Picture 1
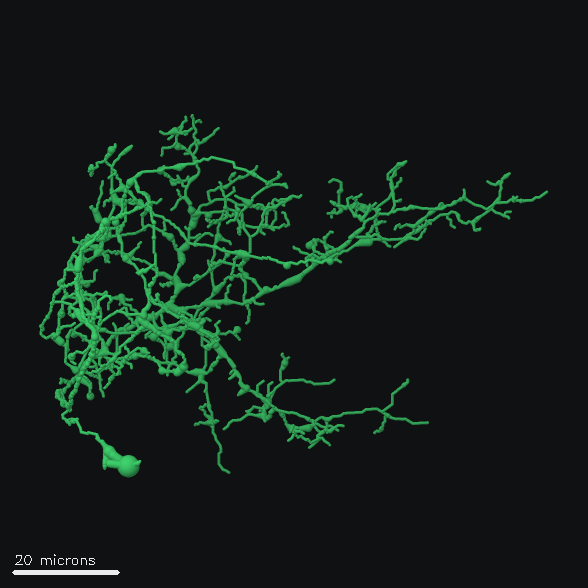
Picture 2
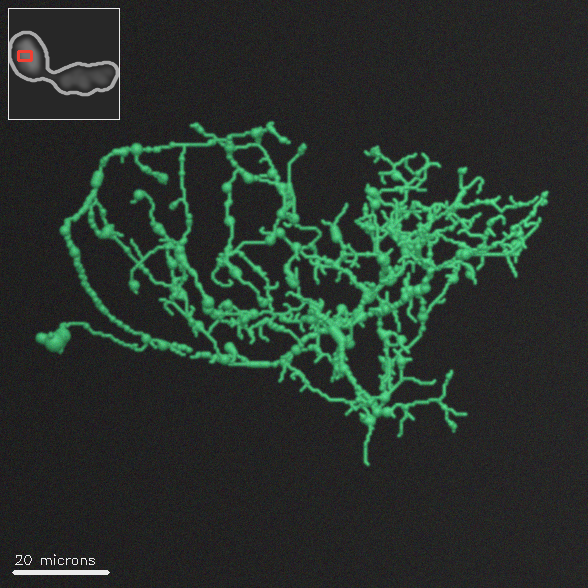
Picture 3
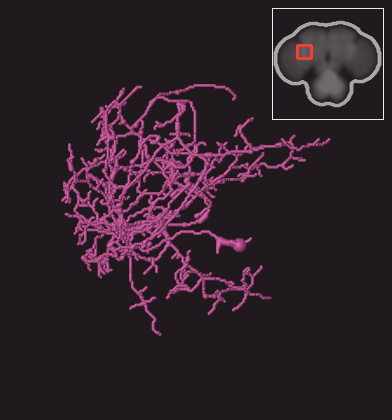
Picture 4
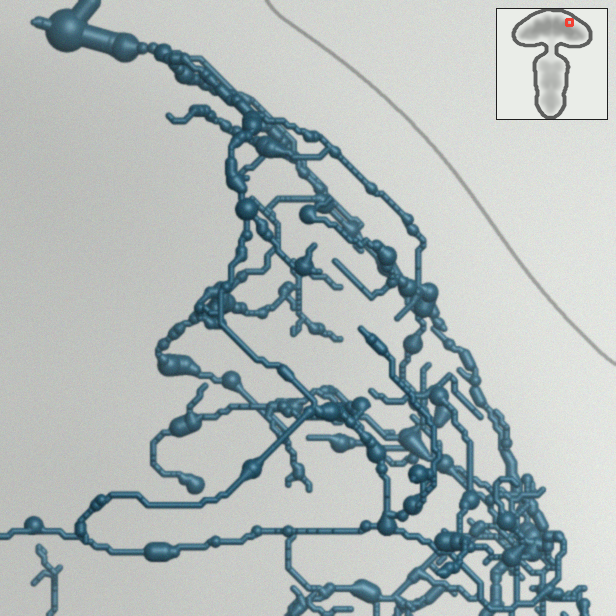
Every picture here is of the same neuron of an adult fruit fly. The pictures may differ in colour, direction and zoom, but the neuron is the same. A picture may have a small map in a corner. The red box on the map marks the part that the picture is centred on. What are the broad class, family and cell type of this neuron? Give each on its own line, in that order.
central-brain intrinsic neuron
hemilineage VLPa1_lateral
AVLP311_a1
